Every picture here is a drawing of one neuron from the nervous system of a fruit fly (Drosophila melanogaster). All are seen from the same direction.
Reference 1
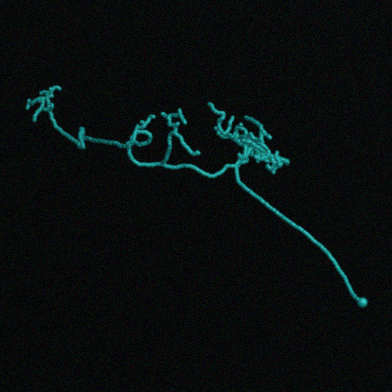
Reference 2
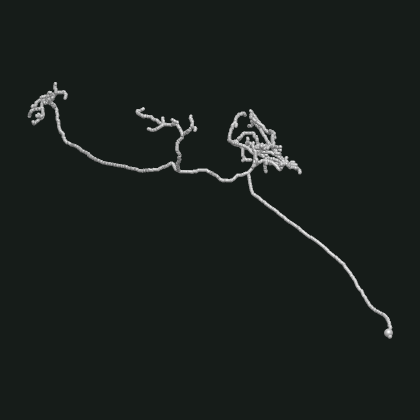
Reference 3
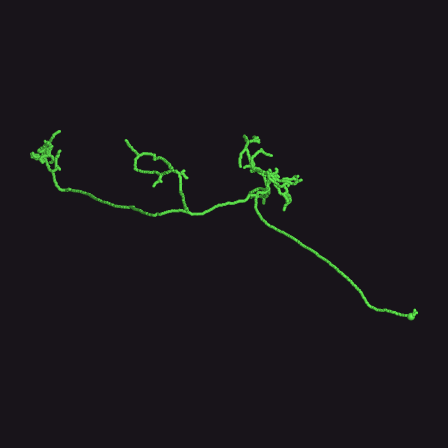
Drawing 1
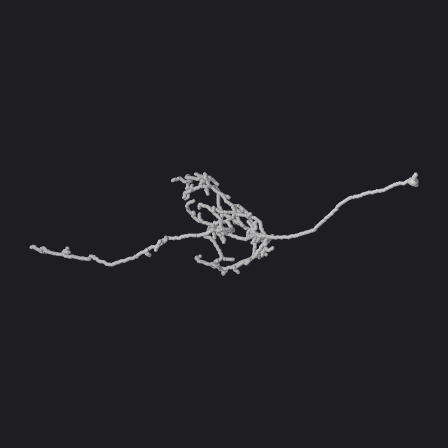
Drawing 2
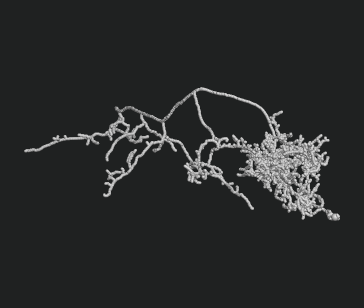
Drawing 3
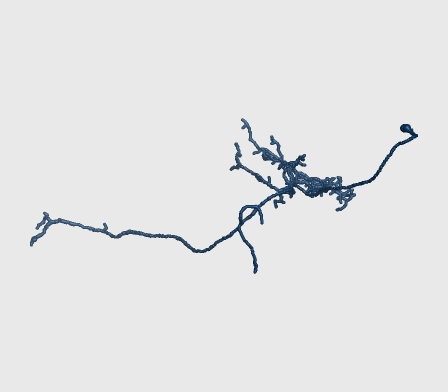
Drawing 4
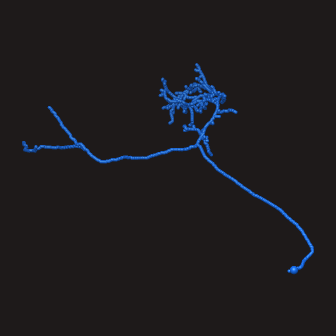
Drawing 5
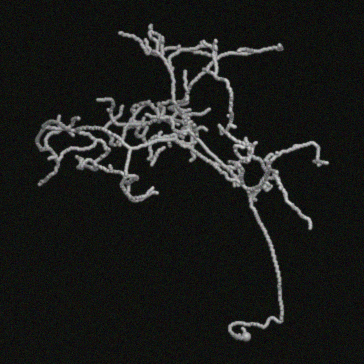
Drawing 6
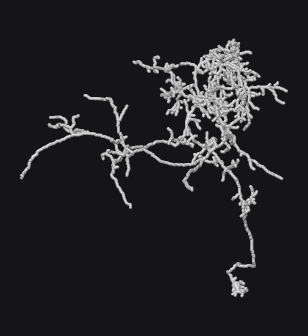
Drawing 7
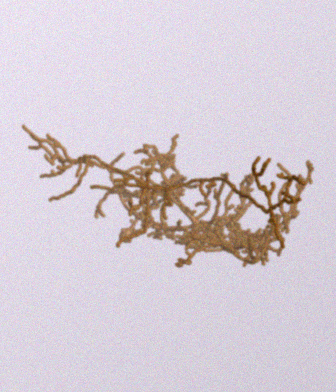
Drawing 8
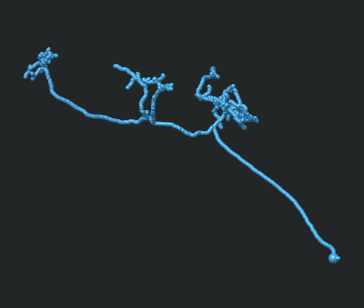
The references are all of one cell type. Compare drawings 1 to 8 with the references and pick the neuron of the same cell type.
8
